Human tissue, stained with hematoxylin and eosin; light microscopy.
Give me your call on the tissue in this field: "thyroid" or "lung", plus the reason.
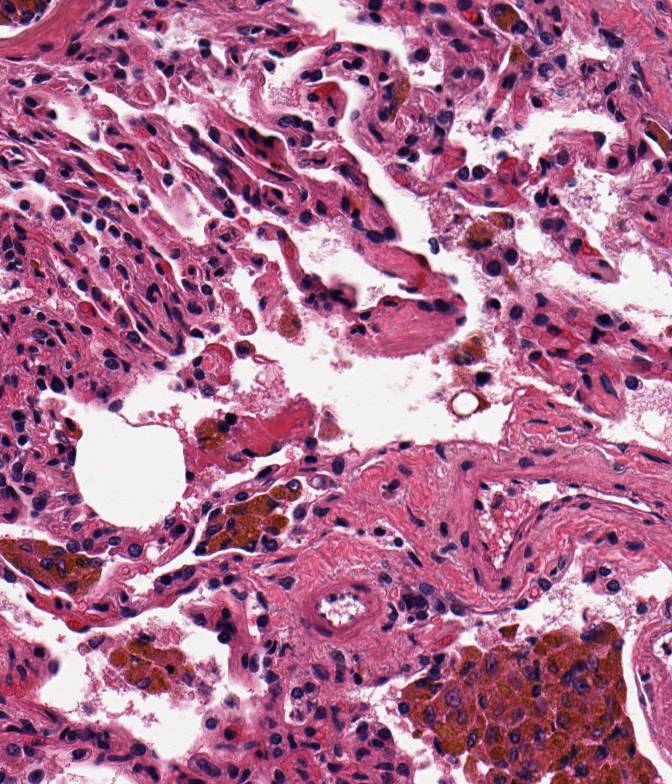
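This tissue is lung.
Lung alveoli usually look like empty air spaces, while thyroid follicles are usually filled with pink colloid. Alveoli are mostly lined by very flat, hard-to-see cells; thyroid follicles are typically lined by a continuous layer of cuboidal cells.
Large macrophages packed with coarse golden-brown granular pigment lie in clusters within the spaces, the largest at the bottom right. Their round to oval dark nuclei are often partly hidden by the brown granules. The walls between the spaces are thickened by pink fibrous tissue with many spindle-shaped and oval nuclei.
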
